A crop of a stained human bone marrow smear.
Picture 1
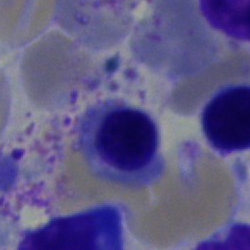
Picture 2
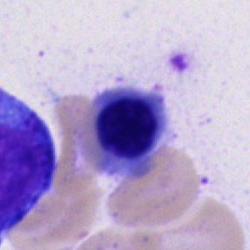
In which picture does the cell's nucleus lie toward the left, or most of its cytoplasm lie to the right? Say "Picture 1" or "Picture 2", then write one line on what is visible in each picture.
Picture 2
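In picture 1: The cytoplasm is widest on the lower-left side of the nucleus.
In picture 2: The rim of cytoplasm is thinnest on the left side of the nucleus.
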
